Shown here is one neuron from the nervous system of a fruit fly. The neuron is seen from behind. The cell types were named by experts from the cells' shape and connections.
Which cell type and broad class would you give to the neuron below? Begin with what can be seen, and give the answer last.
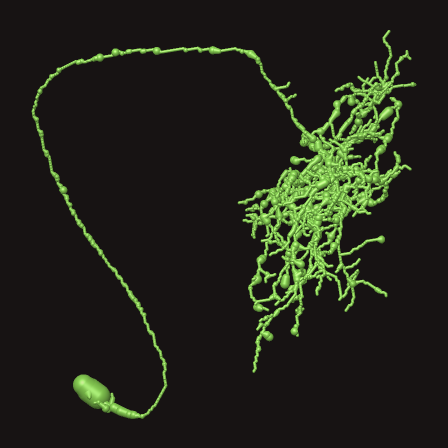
The cell body is at the lower left of the picture. The picture shows dozens of branch ends. It is of cell type SLP072. This is a central-brain intrinsic neuron.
